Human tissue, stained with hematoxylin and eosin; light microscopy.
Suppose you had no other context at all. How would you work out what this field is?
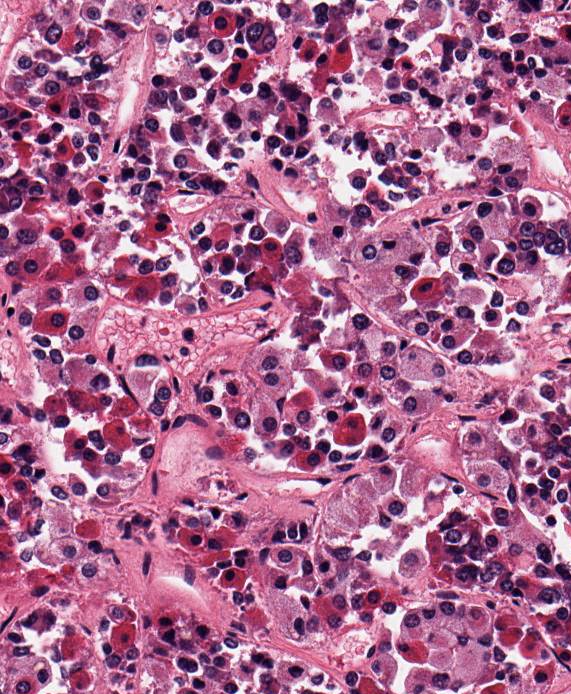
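This is the pars distalis of the pituitary; notice the cells with intensely red, eosinophilic cytoplasm scattered throughout among paler cells.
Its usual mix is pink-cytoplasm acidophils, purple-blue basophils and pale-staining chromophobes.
Numerous small cells with dark round nuclei and scant cytoplasm are crowded among the larger ones, and just left of centre lies a small area of lacy, pale pink vacuolated material.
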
